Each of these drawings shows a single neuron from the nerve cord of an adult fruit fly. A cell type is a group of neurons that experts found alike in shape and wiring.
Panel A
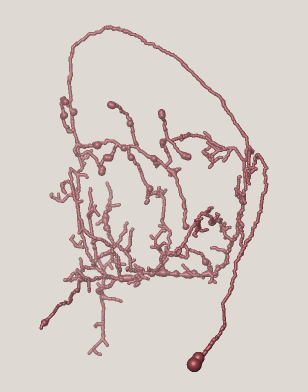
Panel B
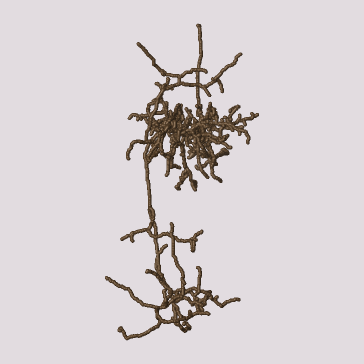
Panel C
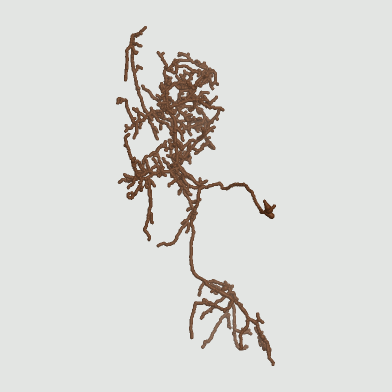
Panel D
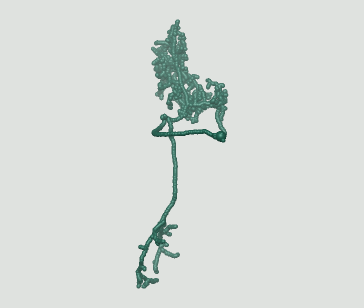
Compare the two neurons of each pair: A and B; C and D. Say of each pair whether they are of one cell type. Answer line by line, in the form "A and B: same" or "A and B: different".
A and B: different
C and D: same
